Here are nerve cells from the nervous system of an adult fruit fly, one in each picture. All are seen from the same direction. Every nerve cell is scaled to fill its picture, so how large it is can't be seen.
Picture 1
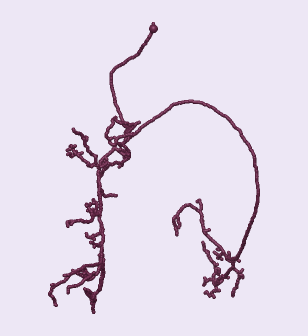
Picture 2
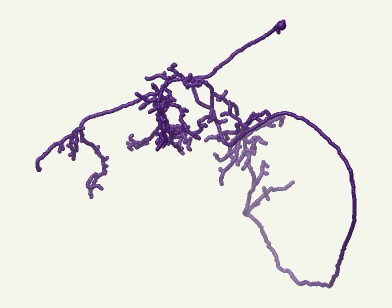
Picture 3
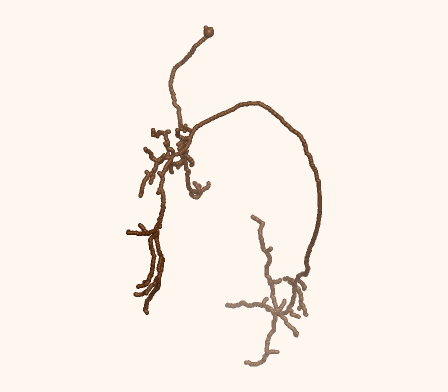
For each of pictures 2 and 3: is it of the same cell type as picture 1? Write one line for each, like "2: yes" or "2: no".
2: no
3: yes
